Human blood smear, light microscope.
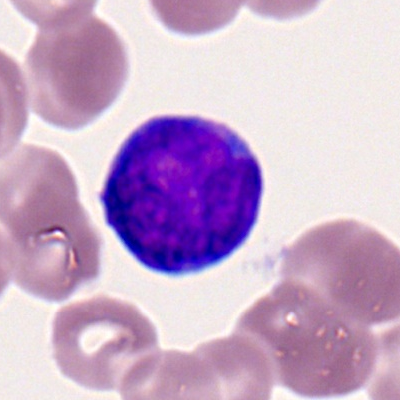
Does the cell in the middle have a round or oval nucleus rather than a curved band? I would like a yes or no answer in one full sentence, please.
Yes, it is a compact round or oval mass that the nucleus forms.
